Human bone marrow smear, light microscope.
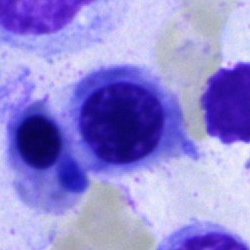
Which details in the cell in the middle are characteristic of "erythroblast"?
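In this erythroblast, the clearest agreement lies in the cytoplasm, where no granules are seen.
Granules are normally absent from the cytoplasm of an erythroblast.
The cytoplasm stains a mid blue. The chromatin is dark purple, with a few small paler spots scattered through it. A short, tapering extension of cytoplasm projects from the lower right edge of the cell.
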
